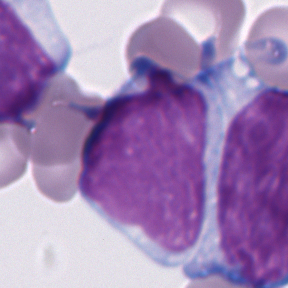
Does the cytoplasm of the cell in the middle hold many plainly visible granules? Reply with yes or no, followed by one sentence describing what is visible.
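No. No granules are seen in the cytoplasm.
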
